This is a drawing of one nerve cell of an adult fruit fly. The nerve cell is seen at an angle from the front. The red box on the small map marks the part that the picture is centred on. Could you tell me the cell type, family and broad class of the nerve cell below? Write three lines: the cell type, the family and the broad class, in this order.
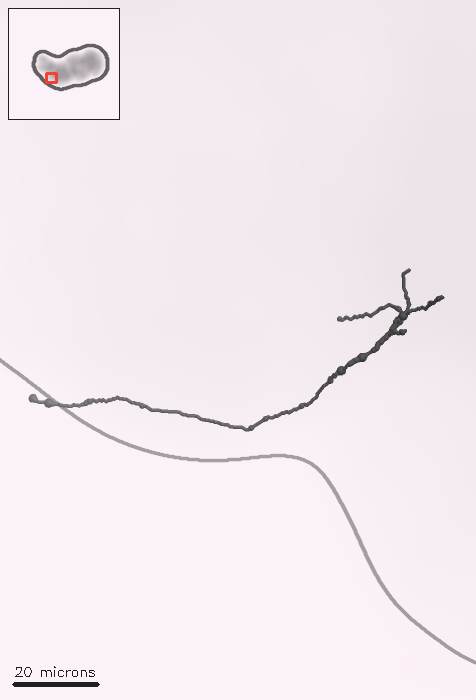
LgLG2
class gustatory
sensory neuron entering the nerve cord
